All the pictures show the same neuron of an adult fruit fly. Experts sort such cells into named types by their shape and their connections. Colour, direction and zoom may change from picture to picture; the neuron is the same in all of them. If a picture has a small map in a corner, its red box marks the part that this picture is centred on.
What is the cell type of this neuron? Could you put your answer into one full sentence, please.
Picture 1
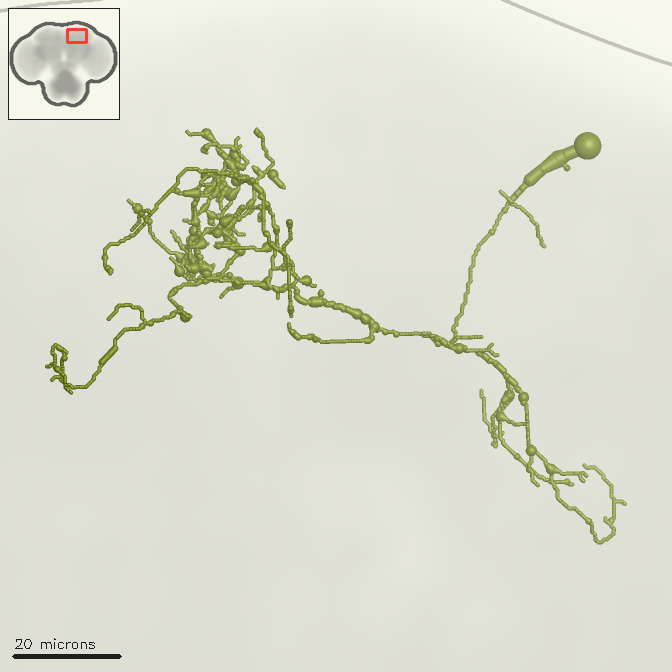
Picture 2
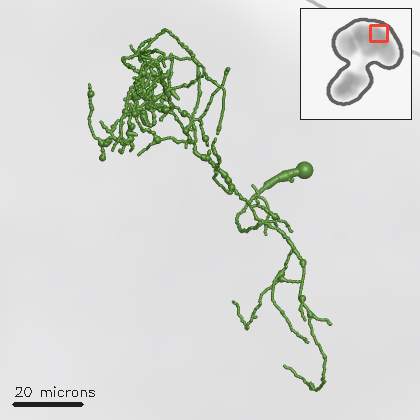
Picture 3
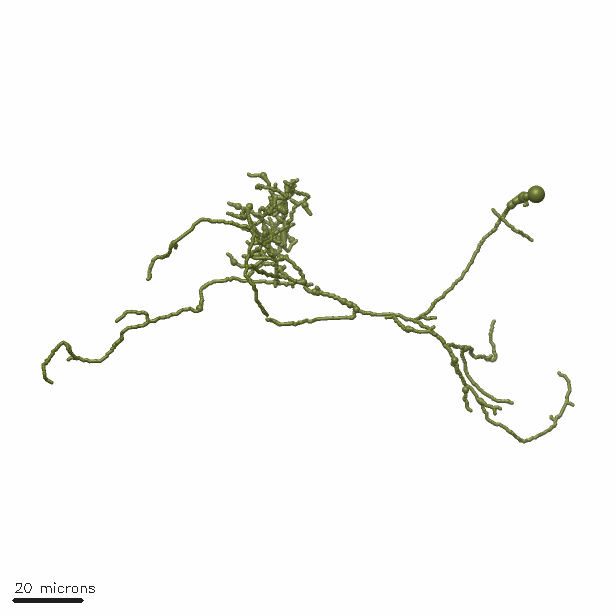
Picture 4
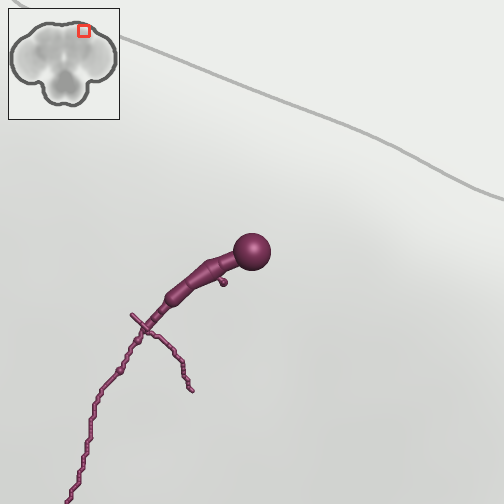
This neuron is of the type CB2398.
